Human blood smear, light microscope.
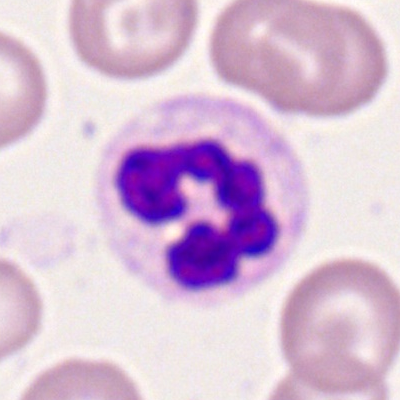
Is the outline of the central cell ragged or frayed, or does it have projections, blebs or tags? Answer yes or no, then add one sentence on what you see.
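No. The cell outline is round and smooth.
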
